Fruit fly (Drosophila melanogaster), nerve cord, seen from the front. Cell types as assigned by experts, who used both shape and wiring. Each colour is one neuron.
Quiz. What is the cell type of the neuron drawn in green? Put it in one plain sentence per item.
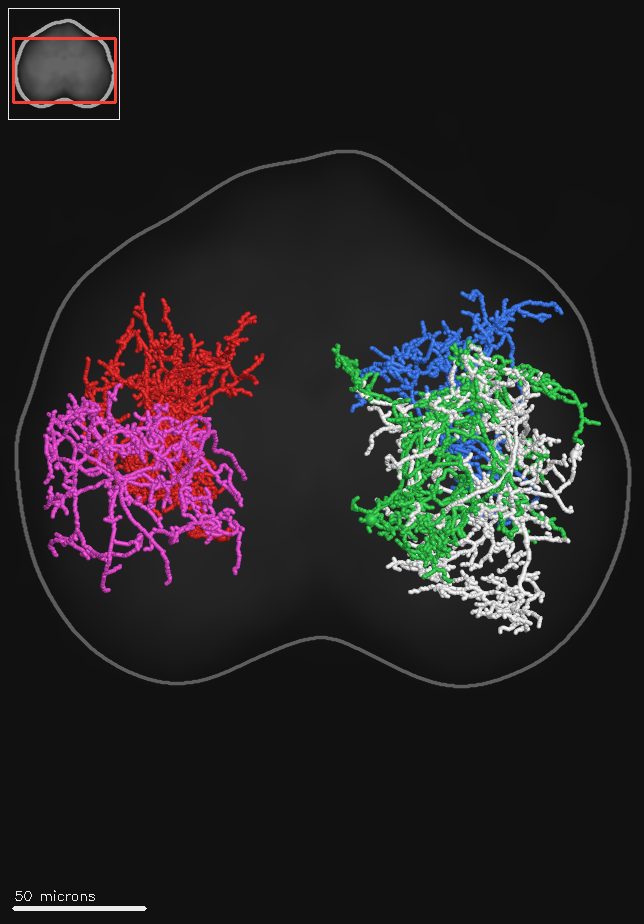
The cell type is INXXX468.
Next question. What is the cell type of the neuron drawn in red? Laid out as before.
The cell type is IN13A019.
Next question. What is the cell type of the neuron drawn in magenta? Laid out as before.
The cell type is IN03A047.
